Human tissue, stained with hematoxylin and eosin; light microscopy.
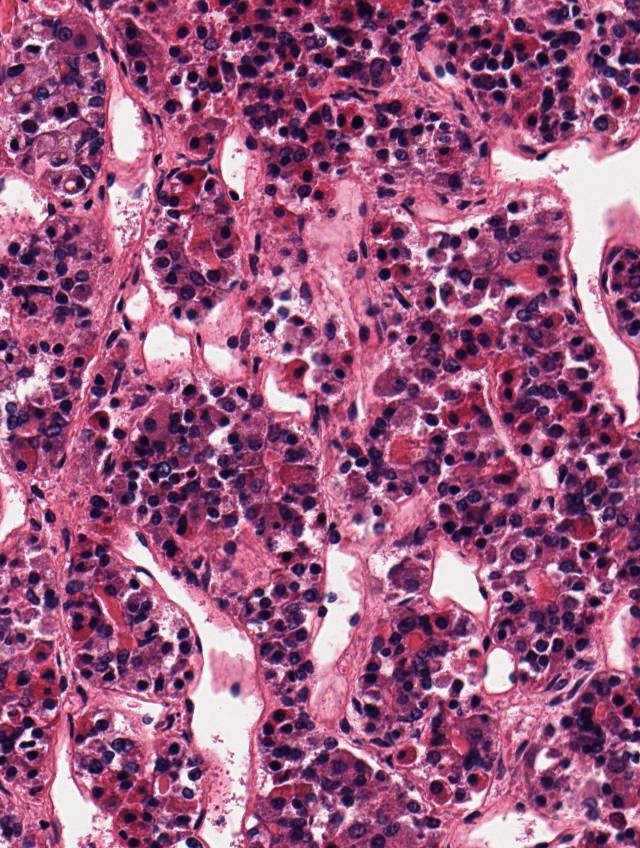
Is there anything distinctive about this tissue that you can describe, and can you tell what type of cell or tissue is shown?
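Within the nests there's a mixture of cells: some with bright red cytoplasm, others pale or purplish. The bright red ones aren't confined to one area; they turn up singly and in small groups throughout the nests. Most nuclei look round, dark and fairly uniform in size. Between the nests the stroma is scant, just delicate pink fibrous strands. This, then, is pituitary.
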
